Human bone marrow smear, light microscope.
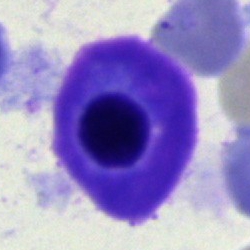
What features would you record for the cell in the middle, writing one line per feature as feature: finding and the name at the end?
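Outline: angular and polygonal rather than round.
Nuclear stain: almost uniform very dark purple, with dense chromatin.
Cytoplasm extent: abundant, covering a much larger area than the nucleus.
Cytoplasm colour: deep blue-purple.
Identity: plasma cell.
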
